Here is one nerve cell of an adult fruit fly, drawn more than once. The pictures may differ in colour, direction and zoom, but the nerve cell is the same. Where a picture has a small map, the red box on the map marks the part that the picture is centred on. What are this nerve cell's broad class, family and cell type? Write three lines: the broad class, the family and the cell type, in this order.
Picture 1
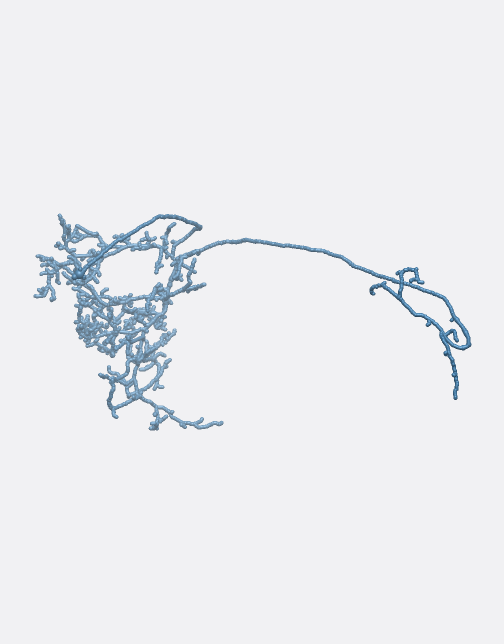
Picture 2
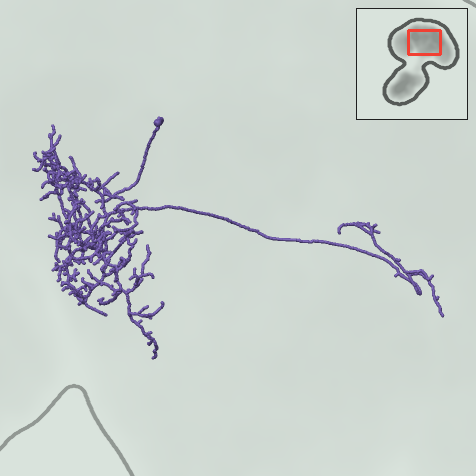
central-brain intrinsic neuron
hemilineage VLPa2
PVLP031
